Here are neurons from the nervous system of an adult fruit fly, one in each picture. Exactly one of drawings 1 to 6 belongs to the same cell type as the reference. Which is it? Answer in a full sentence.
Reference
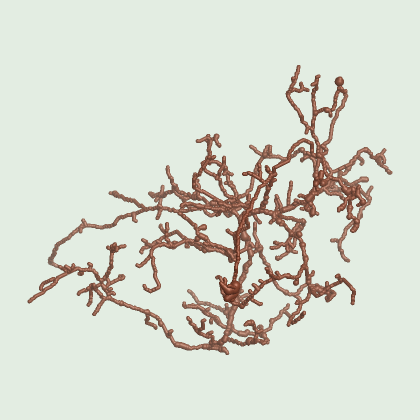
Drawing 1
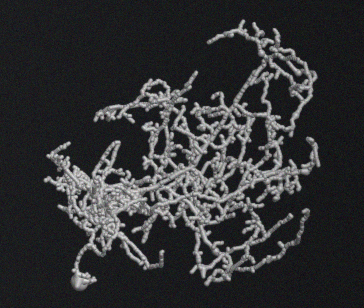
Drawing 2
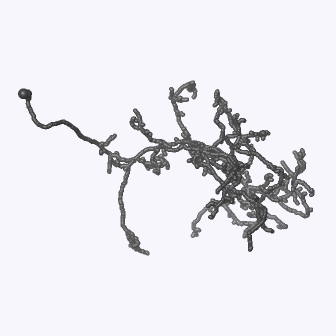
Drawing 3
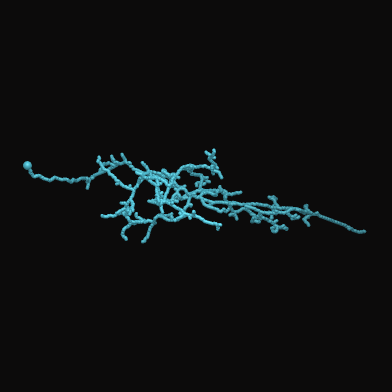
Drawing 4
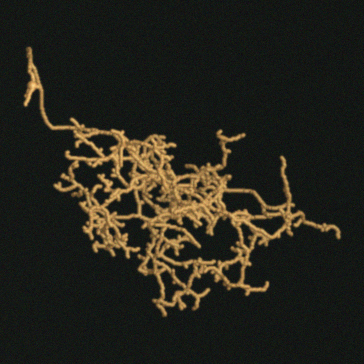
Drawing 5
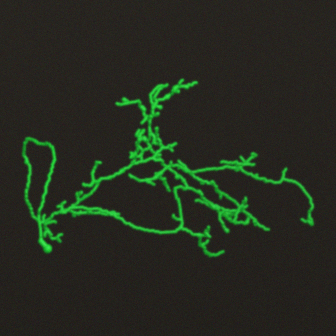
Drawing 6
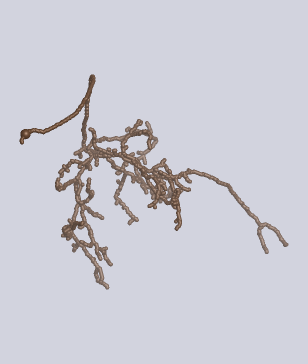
The neuron in drawing 4 is of the same cell type.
